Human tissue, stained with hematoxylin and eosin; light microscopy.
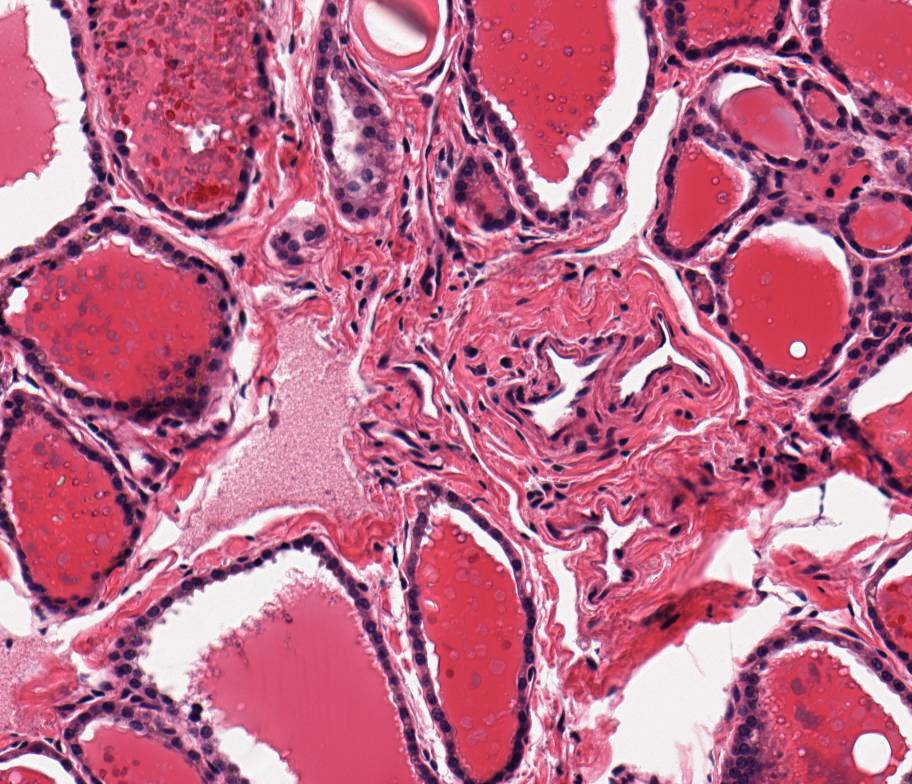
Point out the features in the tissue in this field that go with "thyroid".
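Fits thyroid: round to oval closed follicles fill most of the field.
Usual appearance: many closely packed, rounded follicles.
Each follicle is lined by a single layer of flat to cuboidal cells with dark round nuclei, also as expected.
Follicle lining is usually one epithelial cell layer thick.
Lumens filled with dense, deep pink homogeneous material. Less fitting: follicles surround a central area of wavy pink collagen with scattered elongated nuclei and narrow slit-like spaces.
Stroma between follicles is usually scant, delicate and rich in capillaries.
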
